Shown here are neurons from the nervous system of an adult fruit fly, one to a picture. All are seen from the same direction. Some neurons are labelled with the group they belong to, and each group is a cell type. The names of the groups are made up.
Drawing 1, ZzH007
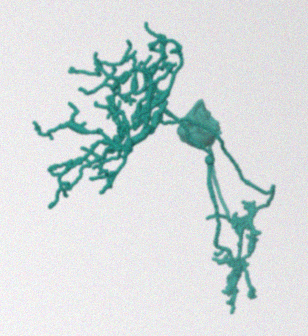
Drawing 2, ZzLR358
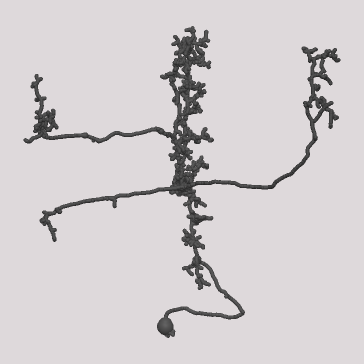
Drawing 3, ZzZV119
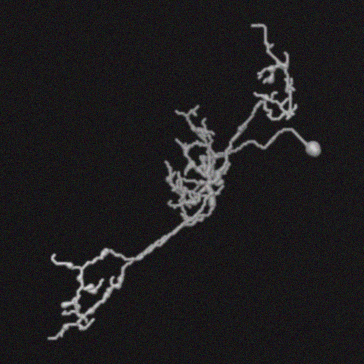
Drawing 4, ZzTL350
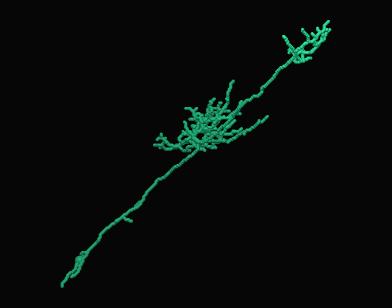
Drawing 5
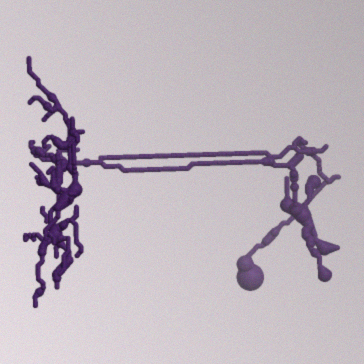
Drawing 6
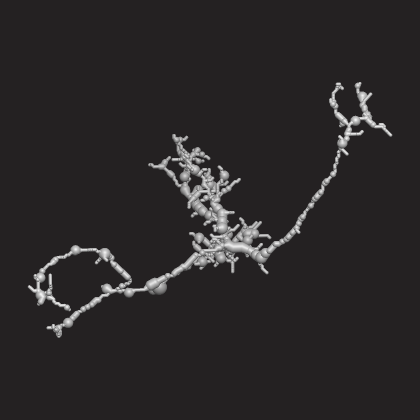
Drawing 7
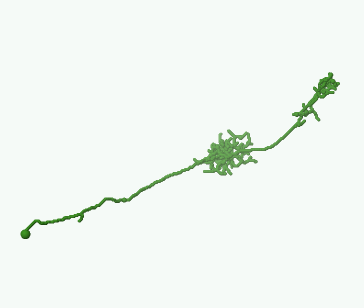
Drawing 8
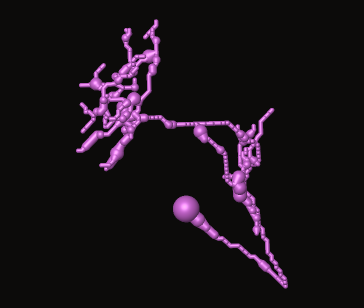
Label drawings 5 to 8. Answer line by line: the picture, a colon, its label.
5: ZzH007
6: ZzLR358
7: ZzTL350
8: ZzH007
